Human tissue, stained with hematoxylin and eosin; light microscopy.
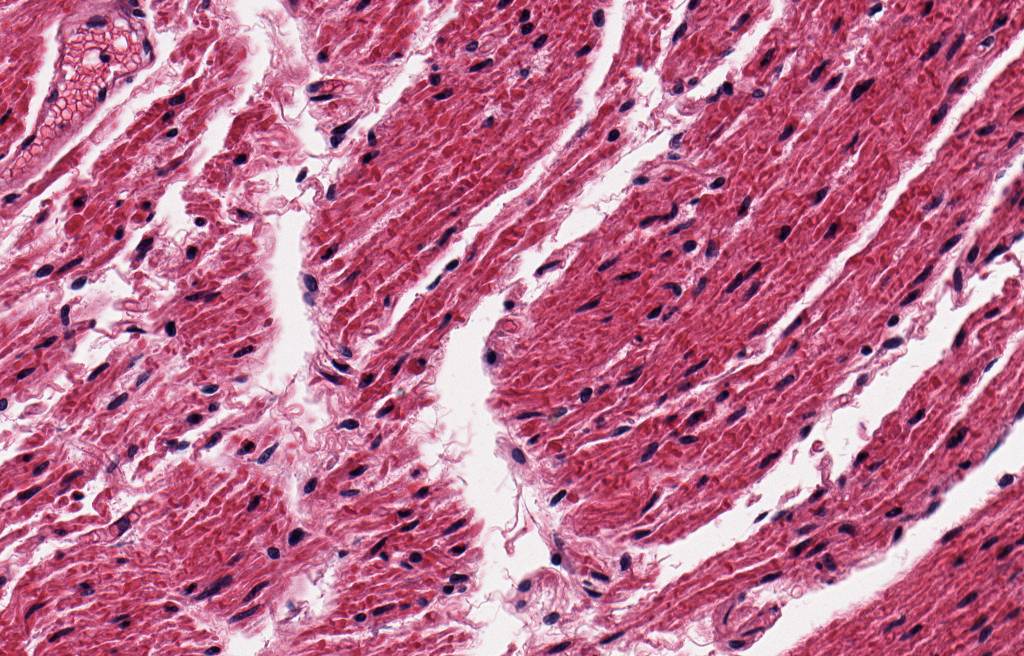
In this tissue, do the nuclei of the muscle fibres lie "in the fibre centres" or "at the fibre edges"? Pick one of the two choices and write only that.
In the fibre centres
